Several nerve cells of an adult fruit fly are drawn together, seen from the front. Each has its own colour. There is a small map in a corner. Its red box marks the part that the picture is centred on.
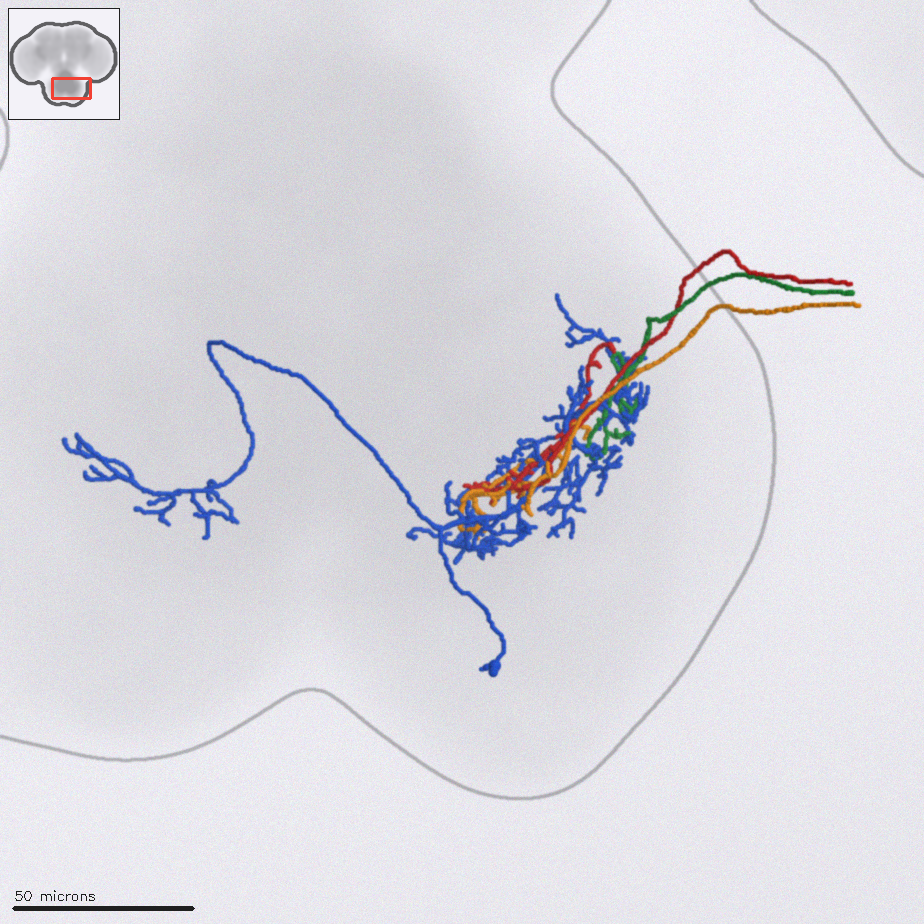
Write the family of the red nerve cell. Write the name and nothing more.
class mechanosensory tactile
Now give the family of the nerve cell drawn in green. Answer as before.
class mechanosensory tactile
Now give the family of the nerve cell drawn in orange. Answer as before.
class mechanosensory tactile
